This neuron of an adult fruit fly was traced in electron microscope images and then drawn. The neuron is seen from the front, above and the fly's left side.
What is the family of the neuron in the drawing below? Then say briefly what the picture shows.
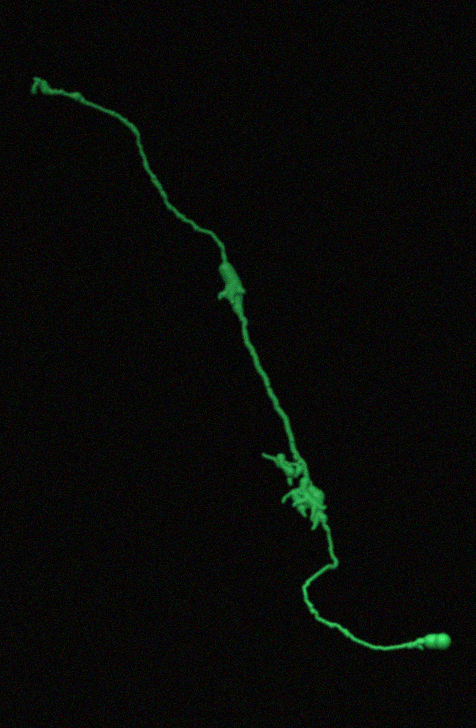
Its family is Tm. This is an optic-lobe intrinsic neuron. The cell body is at the lower right of the picture. As drawn here it is taller than it is wide.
